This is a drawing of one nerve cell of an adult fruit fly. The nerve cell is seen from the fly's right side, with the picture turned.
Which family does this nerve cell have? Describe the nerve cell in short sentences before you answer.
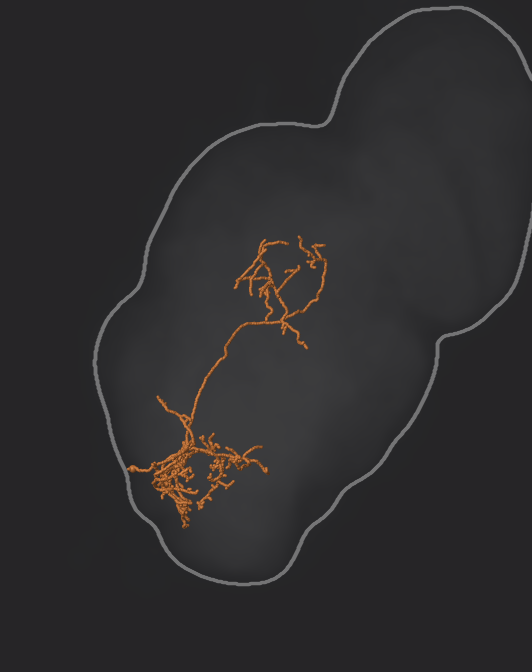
As drawn here it is taller than it is wide. This is a central-brain intrinsic neuron. Its family is hemilineage CREa2_ventral.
